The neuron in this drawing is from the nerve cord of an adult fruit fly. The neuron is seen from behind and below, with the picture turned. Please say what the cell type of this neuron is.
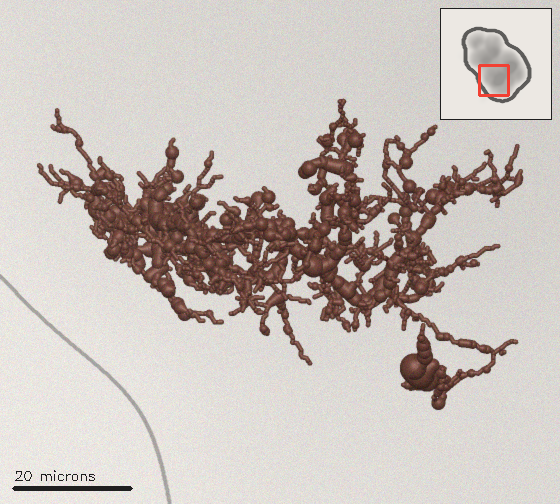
IN13A021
